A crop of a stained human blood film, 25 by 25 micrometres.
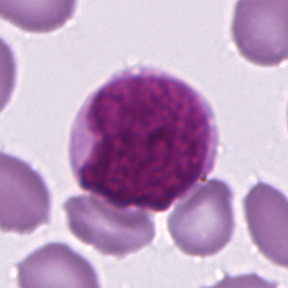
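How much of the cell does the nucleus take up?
Most of it; it's about 12 micrometres across, with a notch cut into its left side.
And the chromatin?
Fine and evenly stippled.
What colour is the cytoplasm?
Pale lilac.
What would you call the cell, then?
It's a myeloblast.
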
